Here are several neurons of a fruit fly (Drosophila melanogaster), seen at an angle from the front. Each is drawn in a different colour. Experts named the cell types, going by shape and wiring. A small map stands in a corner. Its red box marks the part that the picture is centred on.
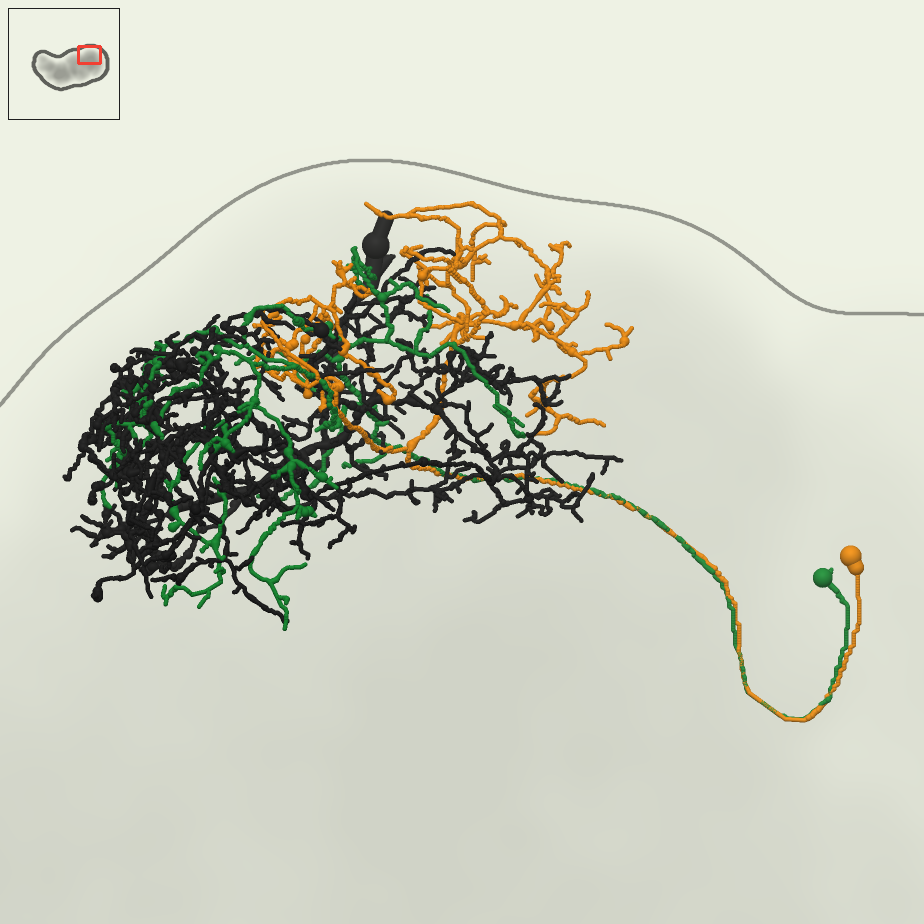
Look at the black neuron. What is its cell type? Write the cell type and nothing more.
SMP203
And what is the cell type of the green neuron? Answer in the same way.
SMP025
